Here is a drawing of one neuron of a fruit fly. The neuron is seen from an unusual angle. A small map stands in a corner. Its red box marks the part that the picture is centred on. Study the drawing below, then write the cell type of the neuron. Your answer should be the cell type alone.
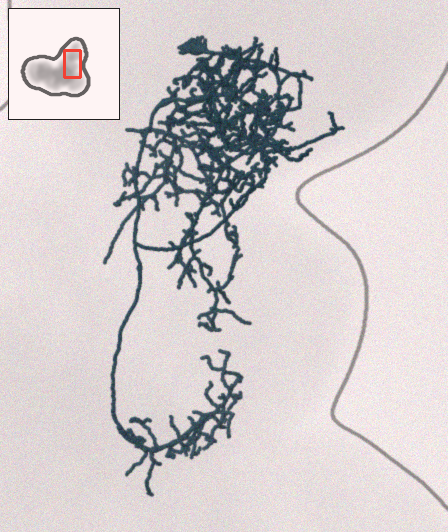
IN17B004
